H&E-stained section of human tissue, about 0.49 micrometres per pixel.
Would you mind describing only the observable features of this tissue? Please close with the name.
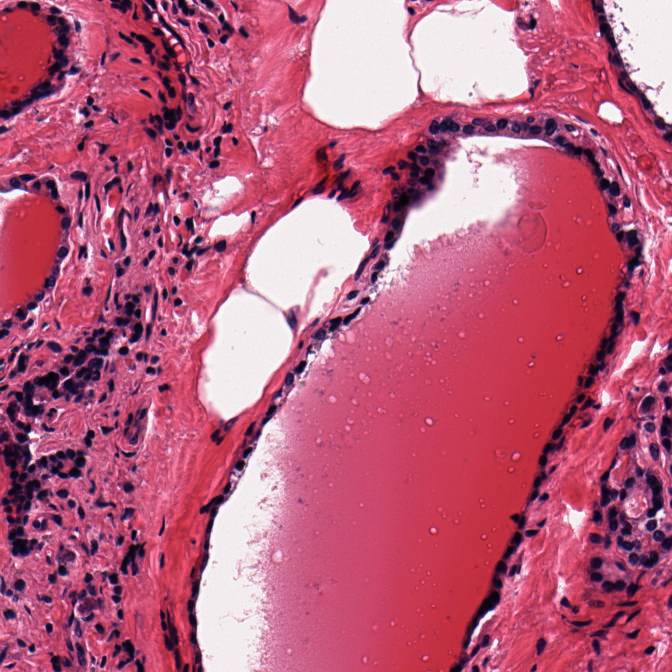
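Centre and right of field: a single large dilated lumen. Contents: homogeneous pink material. Lining: thin layer of flattened to low cuboidal cells, one to two cells thick. Left edge: smaller lumens, also containing pink material. Tissue: thyroid.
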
